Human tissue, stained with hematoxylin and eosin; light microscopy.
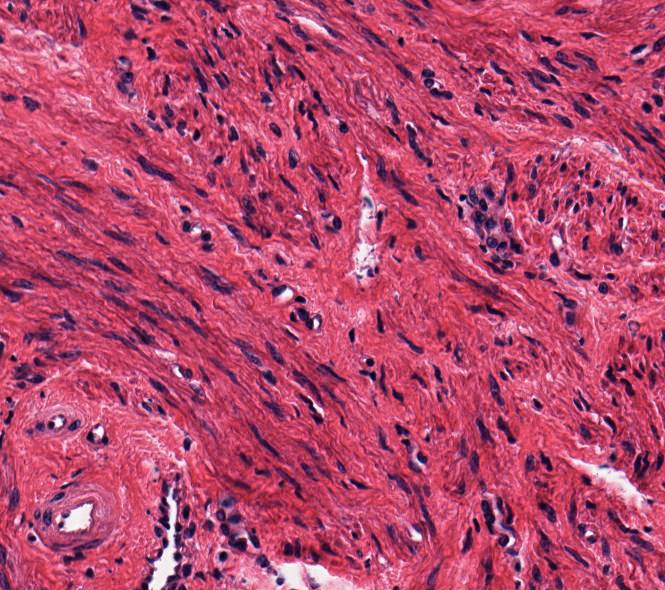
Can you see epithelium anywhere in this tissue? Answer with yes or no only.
No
